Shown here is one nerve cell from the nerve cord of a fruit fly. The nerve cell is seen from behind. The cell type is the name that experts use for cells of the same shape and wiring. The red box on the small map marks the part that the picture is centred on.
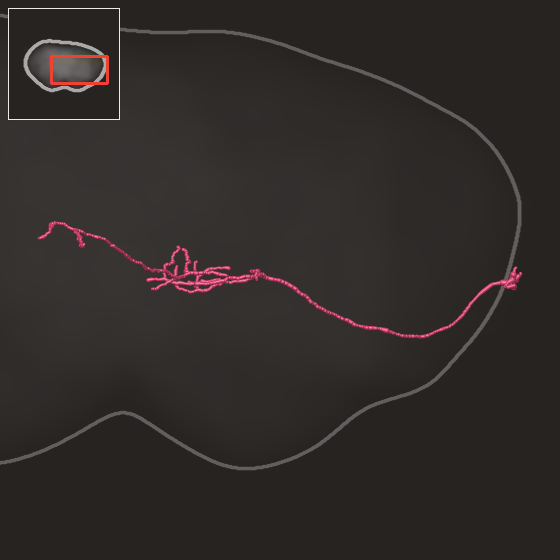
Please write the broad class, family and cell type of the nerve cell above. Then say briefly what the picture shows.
It is a sensory neuron entering the nerve cord. Its family is called class mechanosensory proprioceptive. Its cell type is SNpp18. No cell body is drawn. In this view it is more than twice as wide as it is tall.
